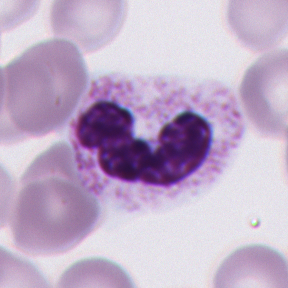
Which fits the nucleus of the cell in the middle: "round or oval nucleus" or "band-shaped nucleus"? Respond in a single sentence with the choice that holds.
This cell has a nucleus bent into a band, not split into lobes.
